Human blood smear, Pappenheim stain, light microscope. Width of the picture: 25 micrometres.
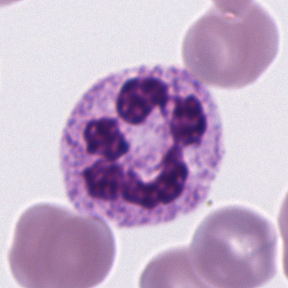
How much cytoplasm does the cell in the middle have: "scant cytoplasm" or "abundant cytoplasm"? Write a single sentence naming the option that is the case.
Its nucleus is set within plentiful cytoplasm.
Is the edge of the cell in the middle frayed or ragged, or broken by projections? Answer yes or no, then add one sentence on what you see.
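No. The outline of the cell is round and smooth.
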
